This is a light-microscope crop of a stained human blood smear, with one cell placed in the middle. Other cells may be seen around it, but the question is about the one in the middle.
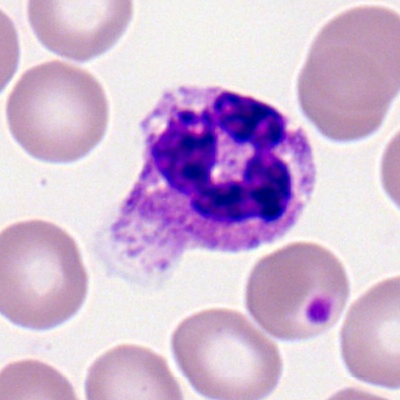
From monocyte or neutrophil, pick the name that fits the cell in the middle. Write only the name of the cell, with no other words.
neutrophil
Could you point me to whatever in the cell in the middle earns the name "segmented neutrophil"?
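Looking at the nucleus, I see it curved into lobed segments that encircle a pale central gap, and a lobed nucleus suits a segmented neutrophil.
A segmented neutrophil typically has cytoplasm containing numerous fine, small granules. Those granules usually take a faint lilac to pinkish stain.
Here fine pinkish-purple granules are scattered through pale pinkish-lilac cytoplasm, so that goes with the name as well. I also notice the cytoplasm extending into a broad tongue toward the lower left.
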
